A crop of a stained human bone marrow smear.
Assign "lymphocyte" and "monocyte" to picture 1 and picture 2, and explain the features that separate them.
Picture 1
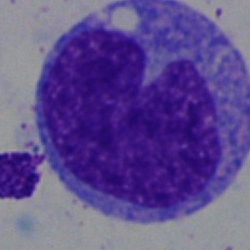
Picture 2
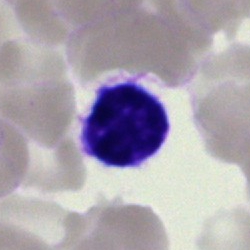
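Looking at the two, the first is a monocyte and the second a lymphocyte. What catches my eye first in the monocyte is the nucleus: a deep notch in its upper edge gives it a kidney shape. It fills most of the cell and sits toward the left, and the pale blue-grey rim of cytoplasm is widest on the right. Up at the top of that cytoplasm there is a single round clear vacuole. The lymphocyte is different; its nucleus takes up nearly the whole cell, and I can see only a very thin rim of cytoplasm. Its chromatin is dense and dark purple with faint mottling, and I find no nucleoli.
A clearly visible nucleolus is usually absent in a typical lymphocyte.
No granules show in its cytoplasm either. As for outlines, the monocyte is round with a smooth border, while the lymphocyte is roughly round. The dark purple granular fragment on the left lies just outside the monocyte.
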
